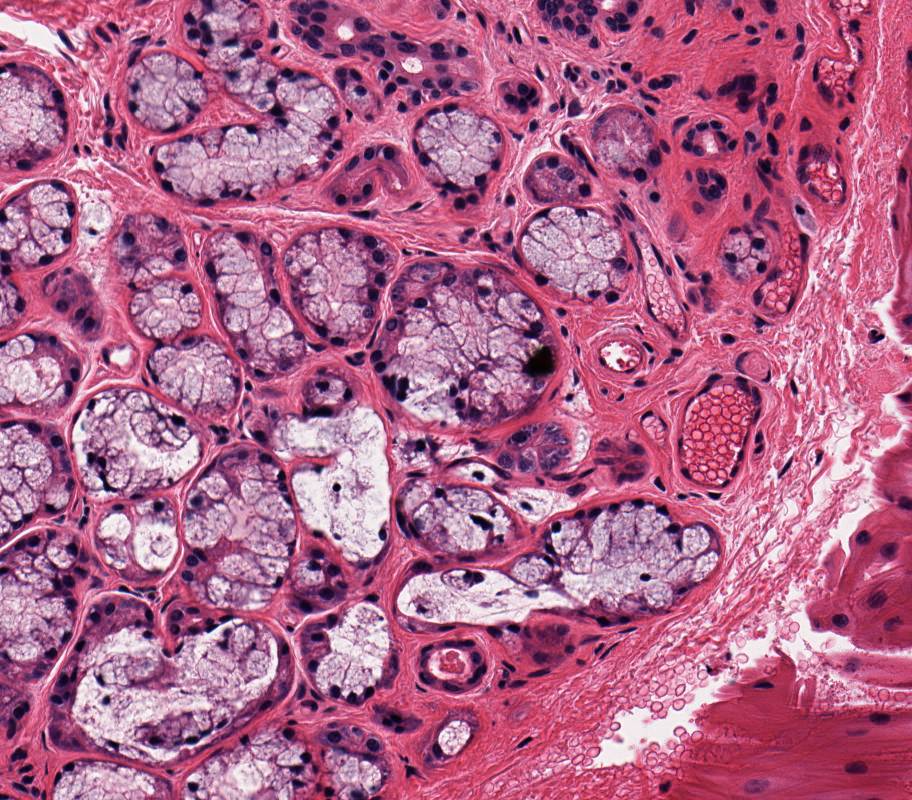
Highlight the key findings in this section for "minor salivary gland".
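Most of this field, from the left edge to the centre-right, is filled with closely packed rounded glandular units, which fit minor salivary gland.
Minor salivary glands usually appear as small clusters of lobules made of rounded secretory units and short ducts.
The glandular cells have pale, frothy, greyish-violet cytoplasm typical of mucous cells.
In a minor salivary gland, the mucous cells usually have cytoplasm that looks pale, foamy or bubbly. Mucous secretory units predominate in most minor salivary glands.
The nuclei of these mucous cells are small, dark and flattened against the outer edge of each unit. Thin pink strands of fibrous connective tissue separate the individual glandular units.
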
